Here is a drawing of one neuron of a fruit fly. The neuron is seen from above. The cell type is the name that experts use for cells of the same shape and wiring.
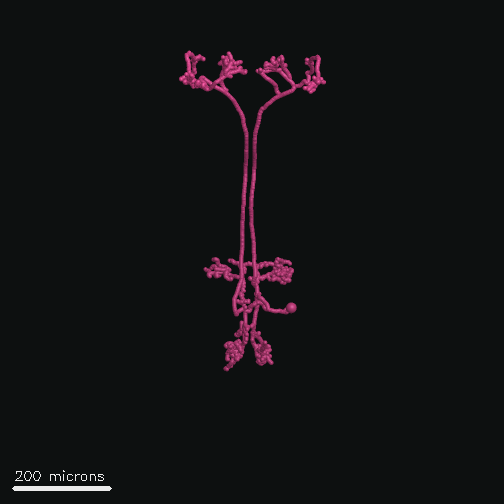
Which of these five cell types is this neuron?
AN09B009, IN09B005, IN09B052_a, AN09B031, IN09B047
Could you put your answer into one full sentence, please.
In terms of cell type, the neuron is AN09B031.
